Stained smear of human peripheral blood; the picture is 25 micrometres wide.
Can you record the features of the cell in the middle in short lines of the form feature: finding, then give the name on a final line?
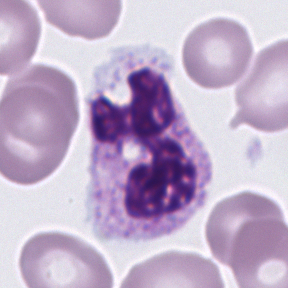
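Outline: irregular, edge slightly hazy and frayed
Nucleoli: none visible
Granules: fine, violet, scattered through cytoplasm
Clear spot: small, unstained, in cytoplasm between nuclear parts
Name: segmented neutrophil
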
